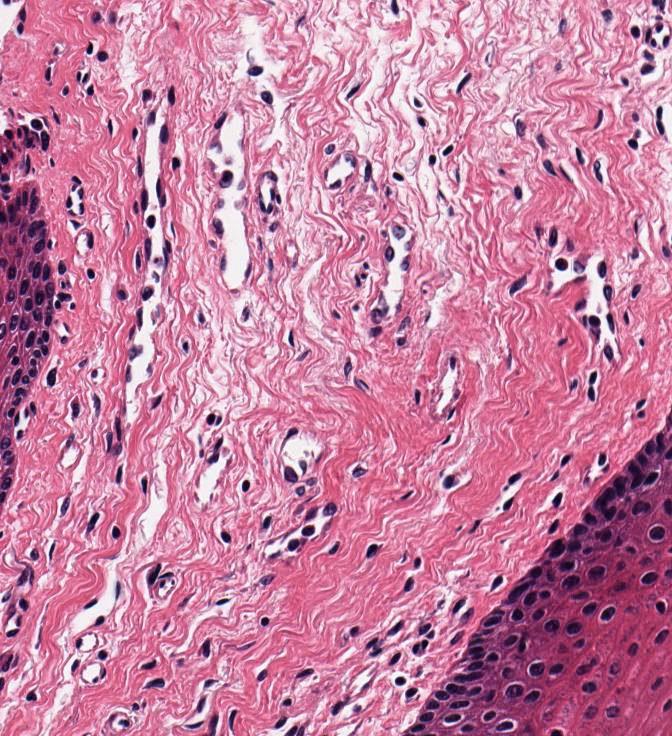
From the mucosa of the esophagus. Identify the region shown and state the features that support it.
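Identification first: loose connective tissue, forming the stroma here. Stroma: wavy eosinophilic collagen fibres, with scattered spindle-shaped fibroblast nuclei lying sparsely among them.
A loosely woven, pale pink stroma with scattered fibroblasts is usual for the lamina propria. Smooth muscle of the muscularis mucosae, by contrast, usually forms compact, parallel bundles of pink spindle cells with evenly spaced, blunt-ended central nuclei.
Spaces: narrow empty clefts separate some collagen bundles, especially in the upper part. Epithelium: in the lower right corner, many epithelial cells show a clear halo around the nucleus.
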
